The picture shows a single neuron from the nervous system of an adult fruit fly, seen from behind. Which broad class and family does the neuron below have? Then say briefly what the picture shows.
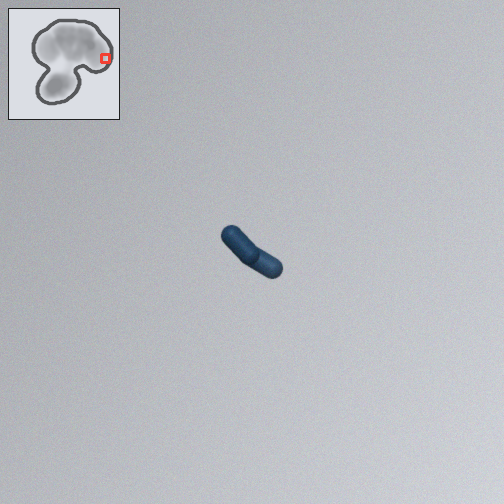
Its broad class is photoreceptor or other optic-lobe sensory neuron. Its family is called class visual. No cell body is drawn. In this view it is about as wide as it is tall.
